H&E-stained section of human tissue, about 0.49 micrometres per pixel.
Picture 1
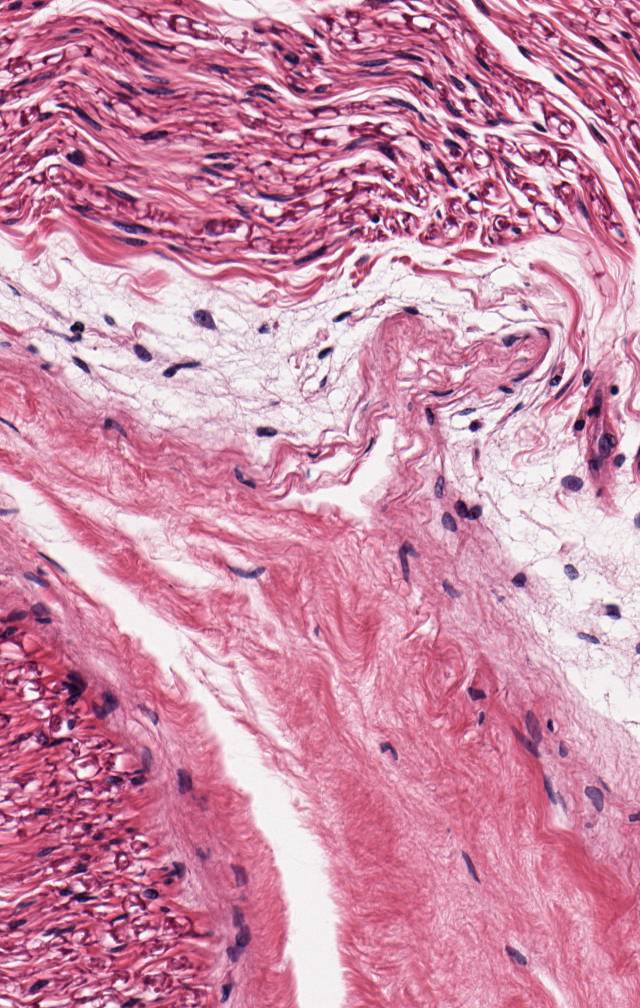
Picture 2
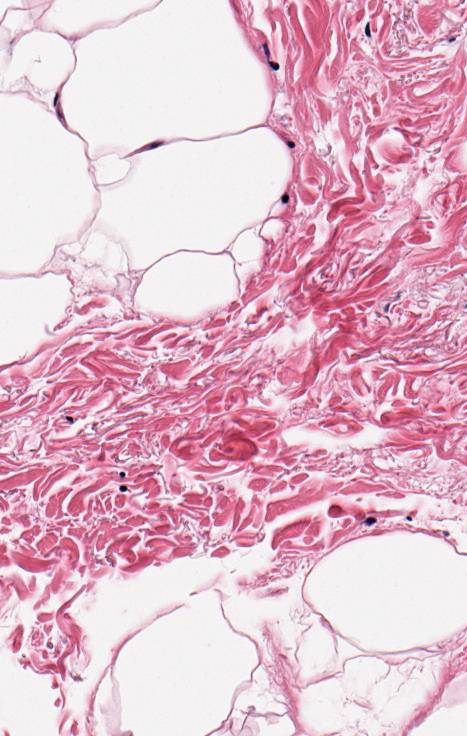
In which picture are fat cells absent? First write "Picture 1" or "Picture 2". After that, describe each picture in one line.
Picture 1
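What picture 1 shows: No adipocytes are present in the field.
What picture 2 shows: Adipocytes appear as large empty clear spaces with thin pink borders in the upper left and along the bottom of the field.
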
